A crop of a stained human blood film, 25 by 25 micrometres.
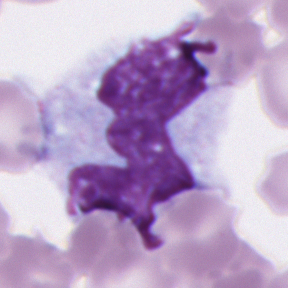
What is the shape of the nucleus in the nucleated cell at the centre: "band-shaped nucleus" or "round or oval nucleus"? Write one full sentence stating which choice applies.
The nucleus is a bent band and not a compact round or oval mass, and has no lobes.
